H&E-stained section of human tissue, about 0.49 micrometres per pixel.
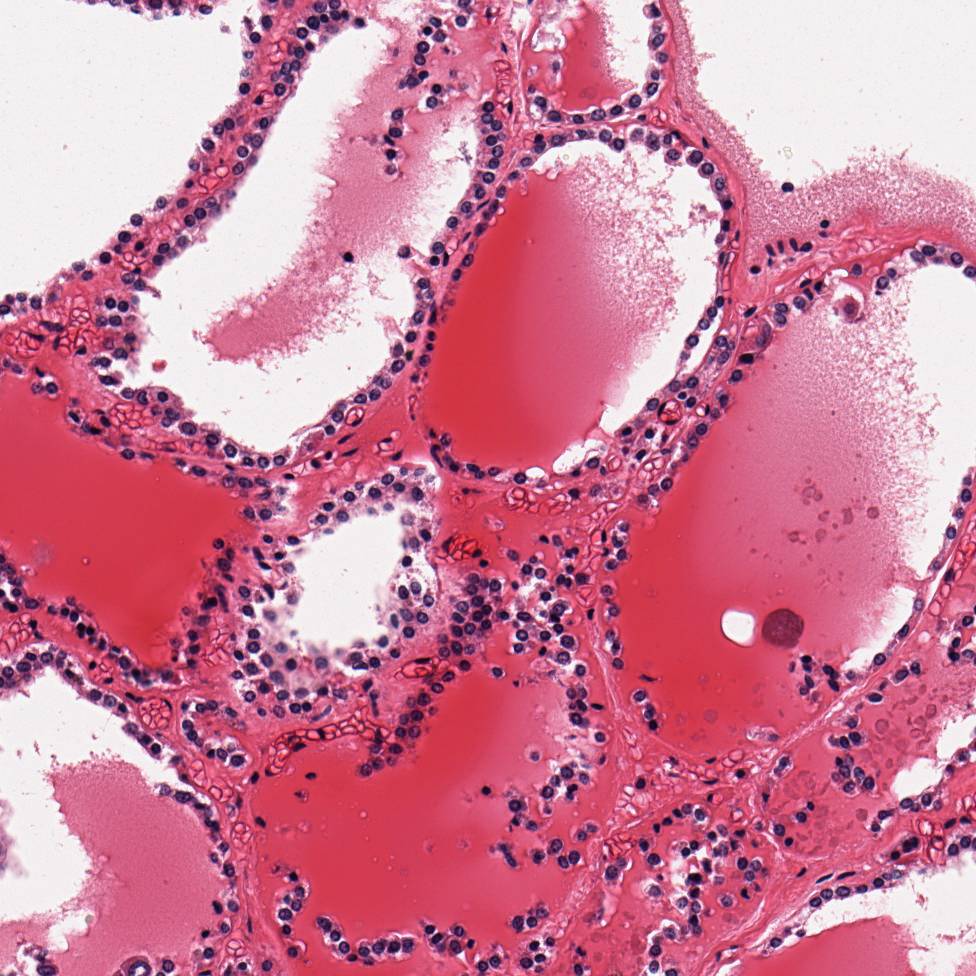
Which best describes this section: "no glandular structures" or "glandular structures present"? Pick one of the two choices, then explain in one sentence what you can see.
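Glandular structures present. Each follicle is lined by a single layer of low cuboidal to flattened cells.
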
